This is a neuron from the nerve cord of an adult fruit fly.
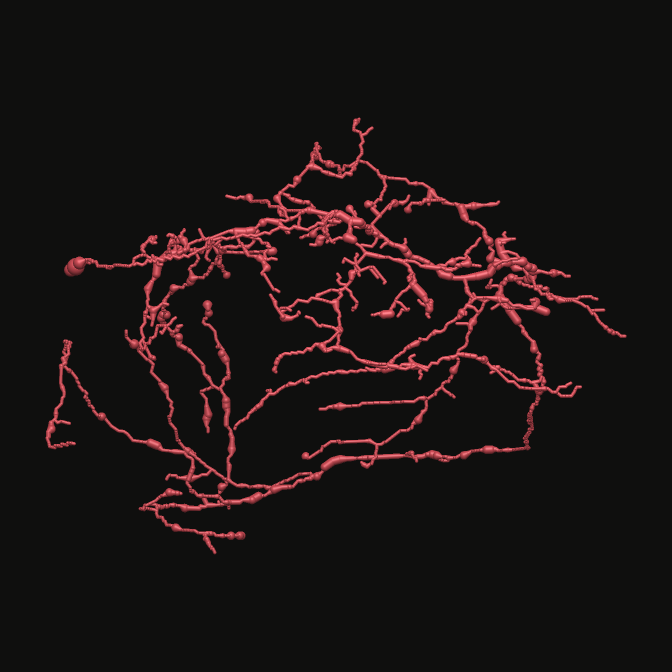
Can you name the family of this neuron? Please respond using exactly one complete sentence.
It is hemilineage 04B which is the family of the neuron.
